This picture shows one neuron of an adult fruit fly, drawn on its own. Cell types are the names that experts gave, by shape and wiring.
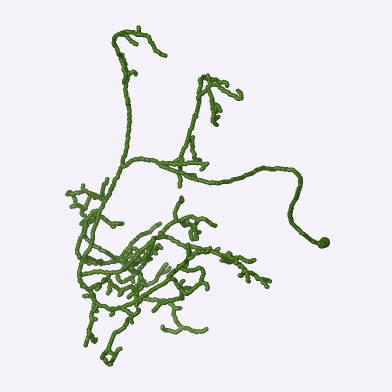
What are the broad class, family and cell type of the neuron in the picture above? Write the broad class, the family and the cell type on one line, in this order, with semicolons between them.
nerve-cord intrinsic neuron; hemilineage 02A; IN02A029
